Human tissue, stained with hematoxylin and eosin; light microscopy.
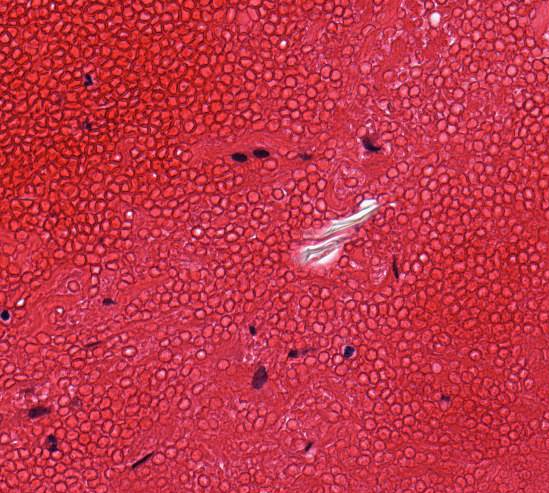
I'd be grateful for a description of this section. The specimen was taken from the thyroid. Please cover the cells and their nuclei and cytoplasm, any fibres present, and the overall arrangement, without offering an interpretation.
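Nucleated cells are sparse here, just a few dark purple nuclei scattered among the red cells. Several of those nuclei are elongated rather than round. Through the middle, faint pale pink wispy strands run between the red cells. No epithelium or glands show up anywhere.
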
